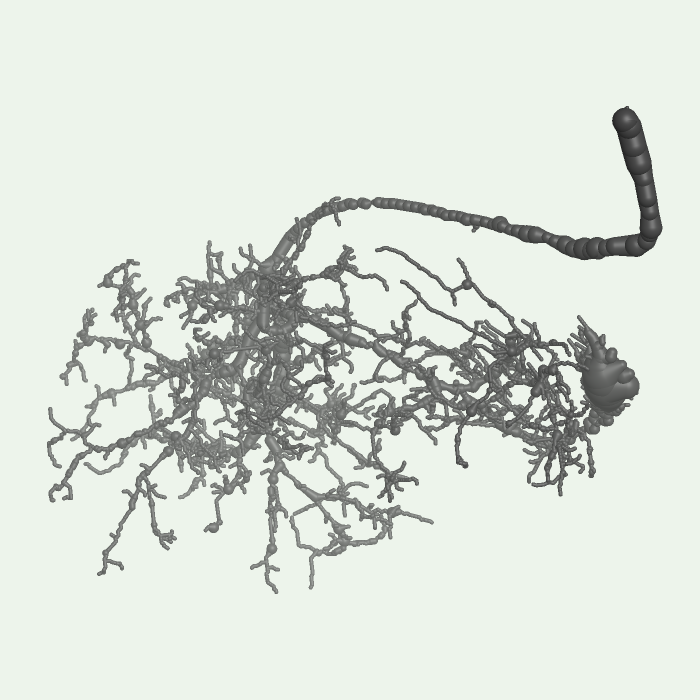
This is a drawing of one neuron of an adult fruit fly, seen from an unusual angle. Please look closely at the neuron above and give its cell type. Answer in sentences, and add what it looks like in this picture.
Its cell type is STTMm. It is a motor neuron of the nerve cord. The picture shows more than a hundred branch ends. As drawn here it is about as wide as it is tall.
